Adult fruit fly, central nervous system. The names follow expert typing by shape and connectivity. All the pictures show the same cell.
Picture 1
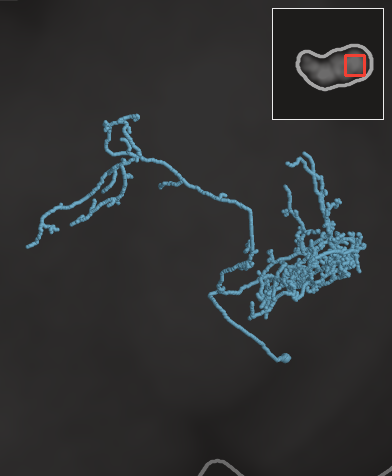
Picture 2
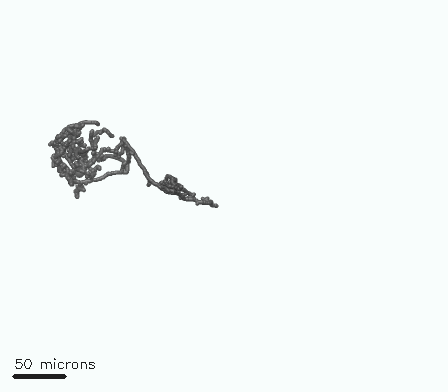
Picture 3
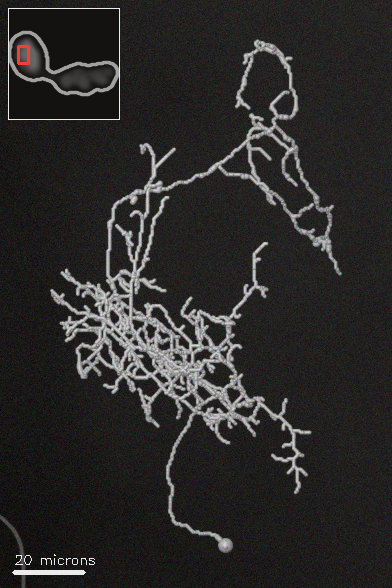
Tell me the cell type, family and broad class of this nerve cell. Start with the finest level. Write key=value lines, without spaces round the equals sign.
cell_type=AVLP095
family=hemilineage LALa1_anterior
broad_class=central-brain intrinsic neuron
